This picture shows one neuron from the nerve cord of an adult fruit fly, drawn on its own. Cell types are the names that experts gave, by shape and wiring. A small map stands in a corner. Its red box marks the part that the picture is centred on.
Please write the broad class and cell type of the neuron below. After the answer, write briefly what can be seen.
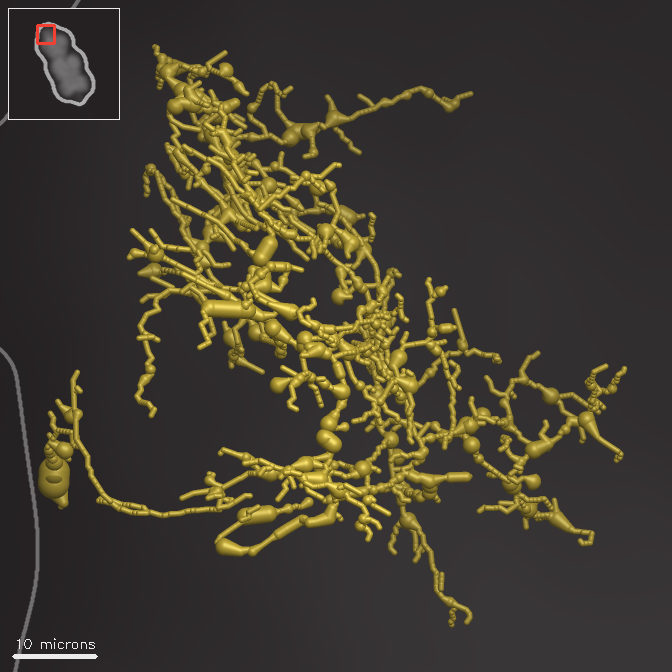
It is a nerve-cord intrinsic neuron. It is of cell type INXXX473. From top to bottom in the picture it spans about 70 microns. In this view it is about as wide as it is tall.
